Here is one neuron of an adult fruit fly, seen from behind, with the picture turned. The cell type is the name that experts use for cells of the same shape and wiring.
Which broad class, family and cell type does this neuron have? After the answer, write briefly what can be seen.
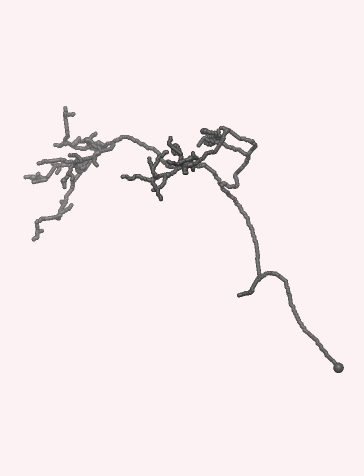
Its broad class is central-brain intrinsic neuron. The family is hemilineage VLPd&p1_dorsal. The cell type is CB4196. The cell body is at the lower right of the picture. As drawn here it is about as wide as it is tall.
